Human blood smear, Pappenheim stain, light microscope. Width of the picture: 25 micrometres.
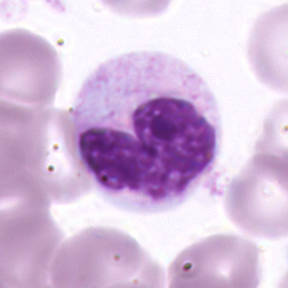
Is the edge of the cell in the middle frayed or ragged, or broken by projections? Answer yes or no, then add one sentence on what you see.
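No. The cell outline is smooth and round.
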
